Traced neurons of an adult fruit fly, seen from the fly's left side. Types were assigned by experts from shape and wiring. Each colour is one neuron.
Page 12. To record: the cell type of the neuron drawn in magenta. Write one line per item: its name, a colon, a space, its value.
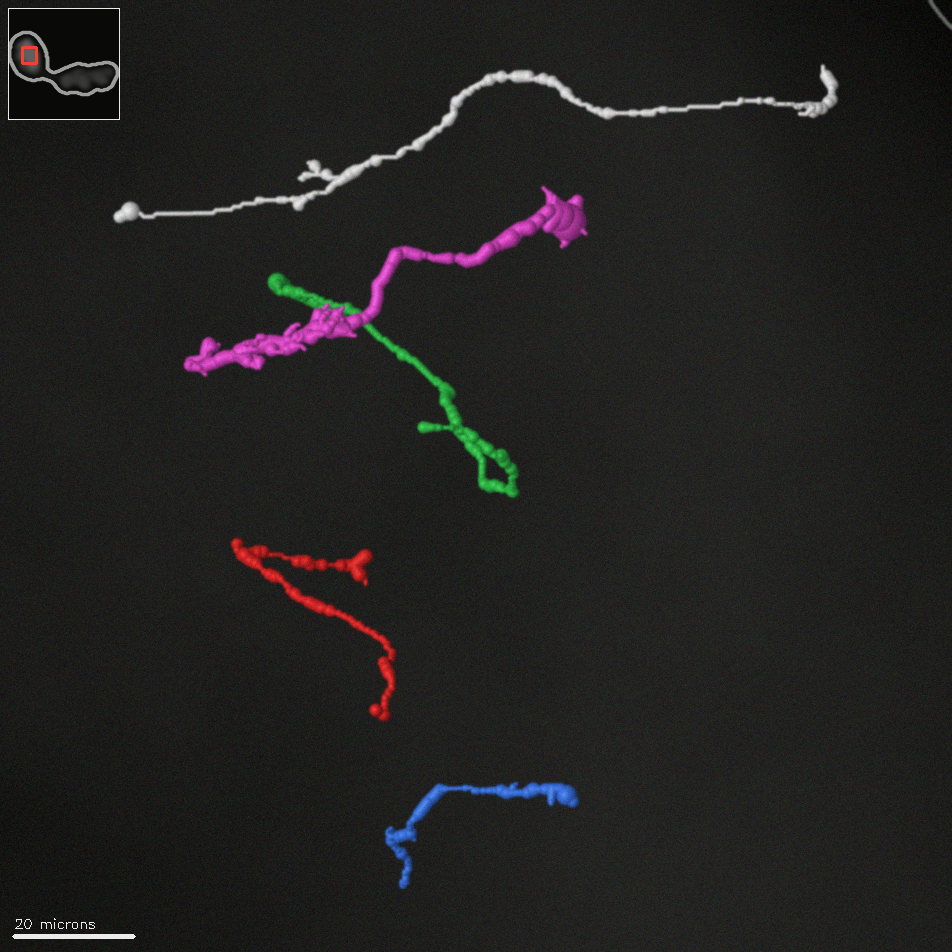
cell type: L2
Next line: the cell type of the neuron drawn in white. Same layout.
cell type: L4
